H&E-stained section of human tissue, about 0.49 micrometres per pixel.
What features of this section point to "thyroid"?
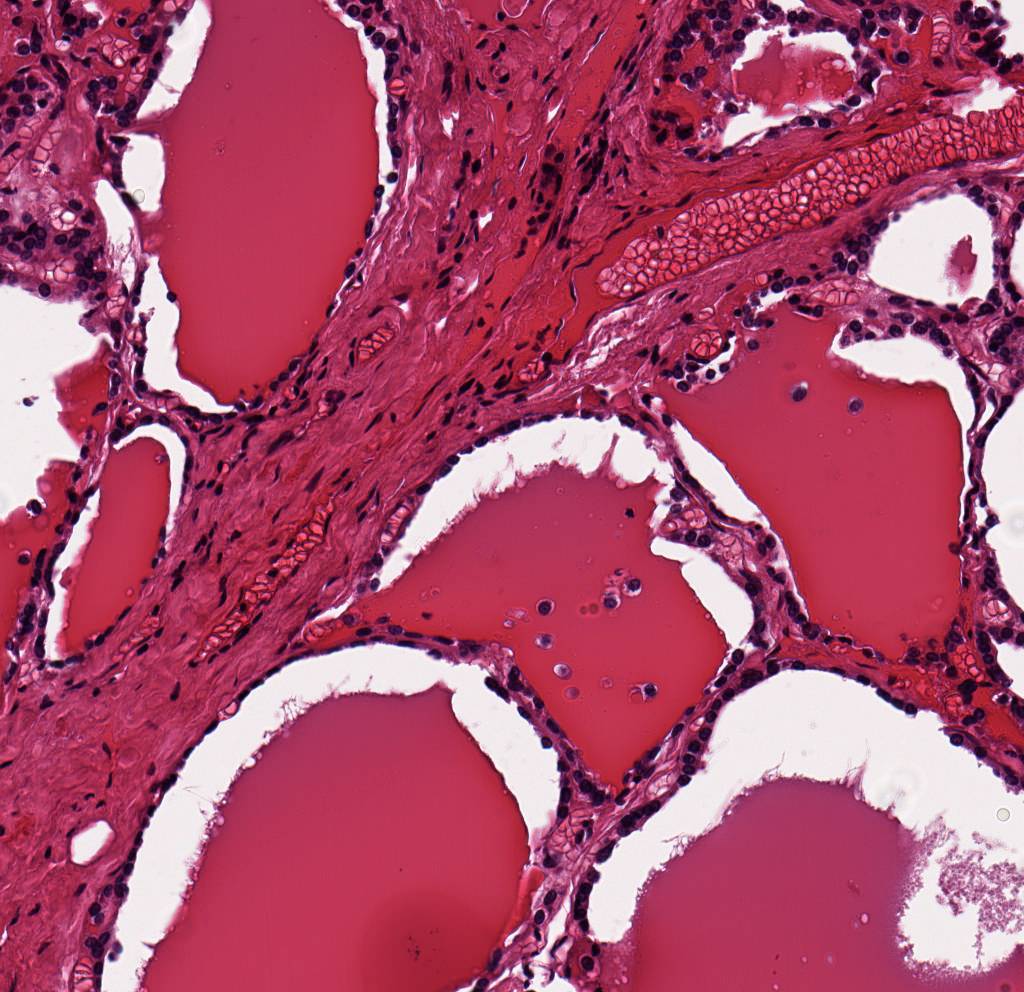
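Thyroid: each unit is lined by a single layer of flattened to low cuboidal cells with small dark round nuclei; this fits.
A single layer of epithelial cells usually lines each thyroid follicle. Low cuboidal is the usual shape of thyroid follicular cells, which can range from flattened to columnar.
Also seen: an elongated vessel packed with red blood cells crossing the upper right diagonally; a fibrous band of pink collagenous tissue with scattered spindle-shaped nuclei; a few small rounded cells floating in the central unit's pink content.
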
